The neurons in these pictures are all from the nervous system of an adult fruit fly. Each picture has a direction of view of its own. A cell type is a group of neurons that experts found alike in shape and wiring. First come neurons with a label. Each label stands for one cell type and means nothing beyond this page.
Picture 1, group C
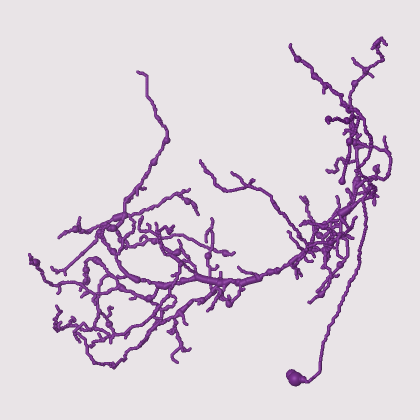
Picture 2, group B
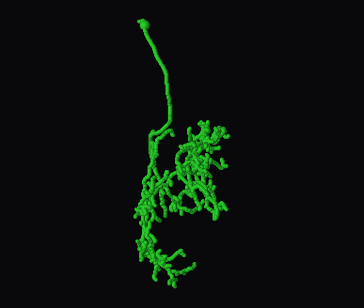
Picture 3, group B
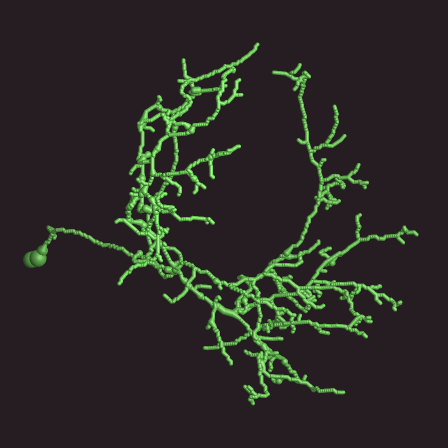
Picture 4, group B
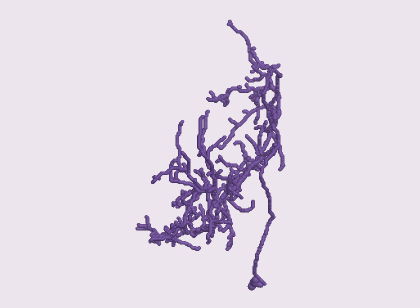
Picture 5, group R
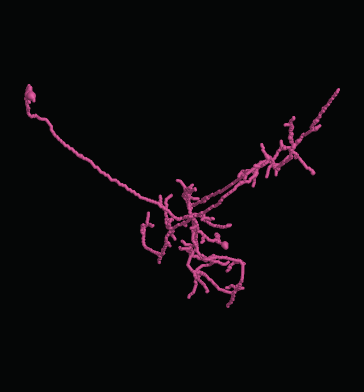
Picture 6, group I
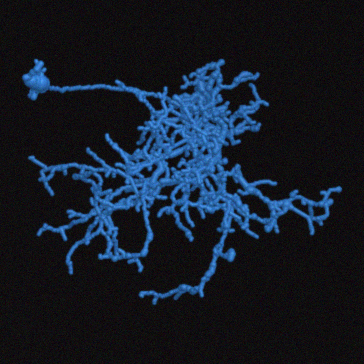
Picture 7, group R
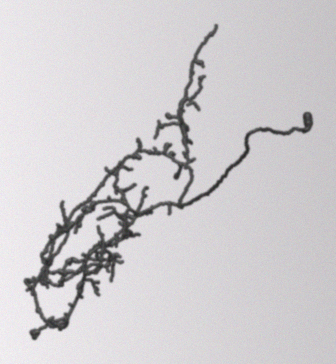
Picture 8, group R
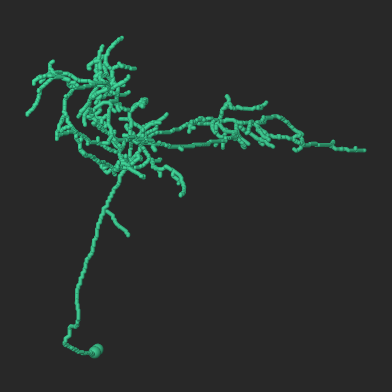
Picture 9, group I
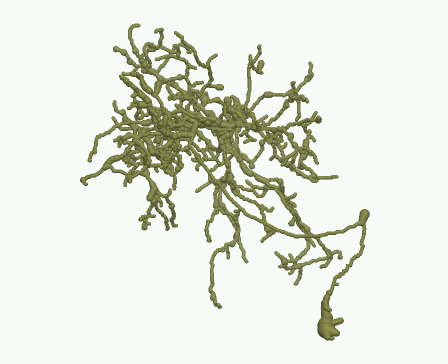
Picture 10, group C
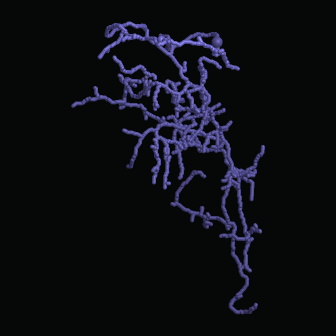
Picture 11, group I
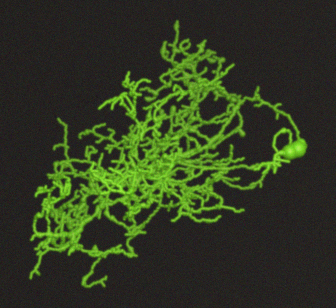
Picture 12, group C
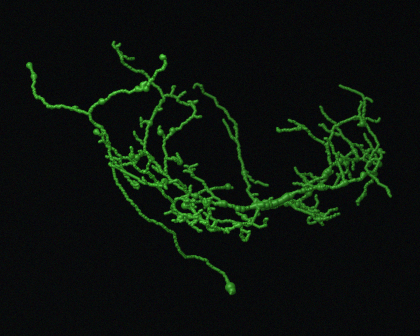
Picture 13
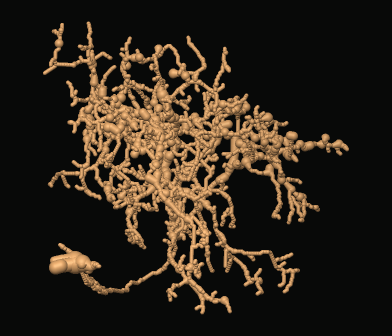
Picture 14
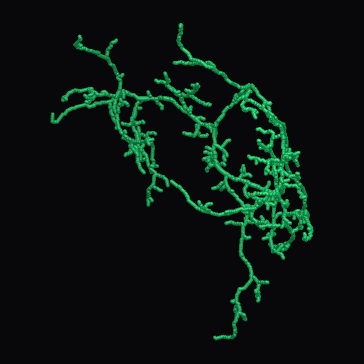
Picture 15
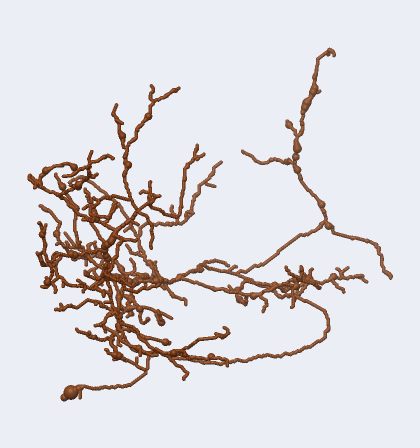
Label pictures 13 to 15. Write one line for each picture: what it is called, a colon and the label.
13: group I
14: group B
15: group C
